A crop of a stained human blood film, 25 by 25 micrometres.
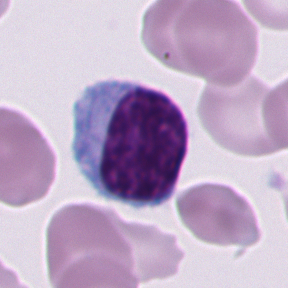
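Typical lymphocyte from a stained peripheral blood smear. Its nucleus is roughly oval, about 10 by 8 micrometres, with no indentation or lobes, and the chromatin is dark purple and coarsely clumped. You'll see most of the pale blue cytoplasm to the left of the nucleus, as a broad crescent.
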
